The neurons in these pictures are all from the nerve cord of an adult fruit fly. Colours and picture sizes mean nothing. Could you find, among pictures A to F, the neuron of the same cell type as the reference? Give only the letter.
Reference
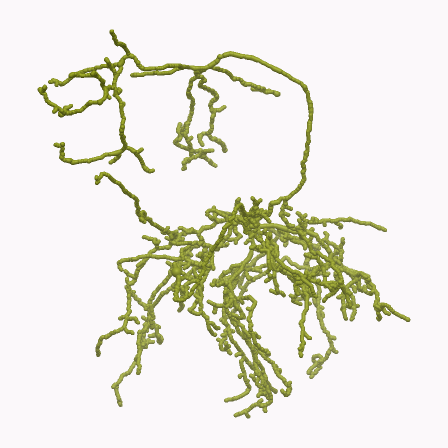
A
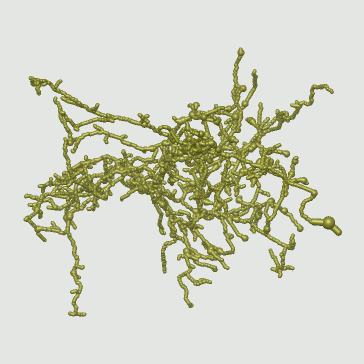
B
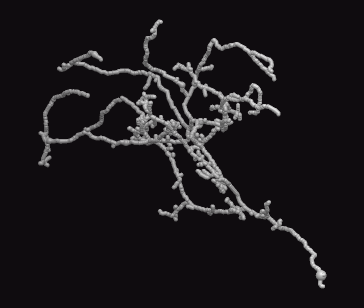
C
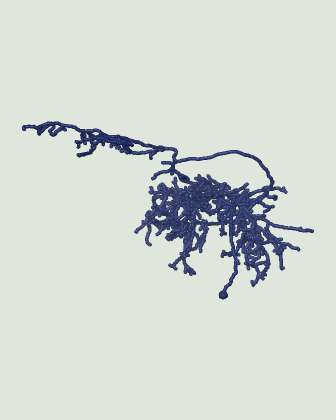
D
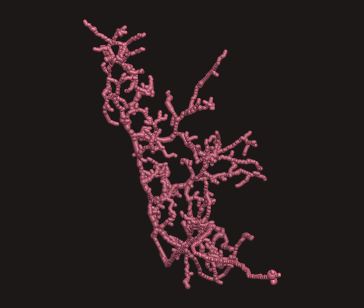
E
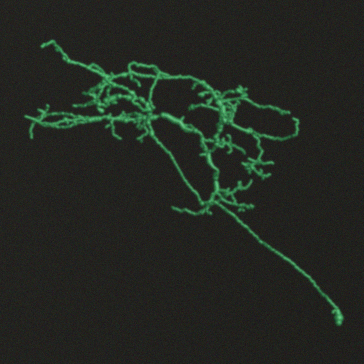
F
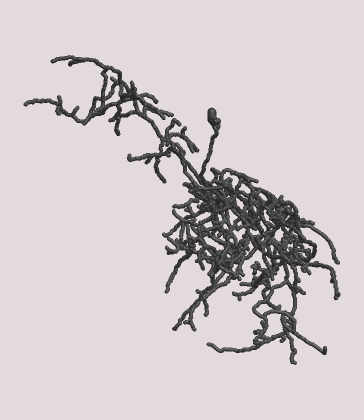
C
